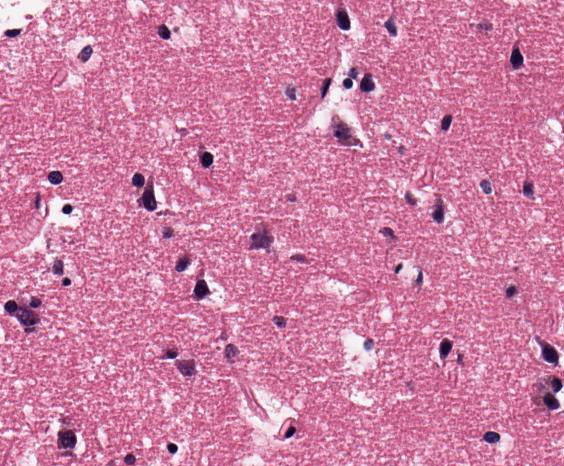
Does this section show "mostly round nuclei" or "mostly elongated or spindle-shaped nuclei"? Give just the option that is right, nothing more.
Mostly round nuclei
